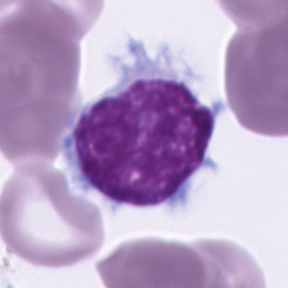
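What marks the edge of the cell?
Fine, hair-like cytoplasmic projections, longest along the top edge.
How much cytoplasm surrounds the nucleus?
Only a narrow rim, with no granules and no vacuoles visible in it.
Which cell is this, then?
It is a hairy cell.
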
